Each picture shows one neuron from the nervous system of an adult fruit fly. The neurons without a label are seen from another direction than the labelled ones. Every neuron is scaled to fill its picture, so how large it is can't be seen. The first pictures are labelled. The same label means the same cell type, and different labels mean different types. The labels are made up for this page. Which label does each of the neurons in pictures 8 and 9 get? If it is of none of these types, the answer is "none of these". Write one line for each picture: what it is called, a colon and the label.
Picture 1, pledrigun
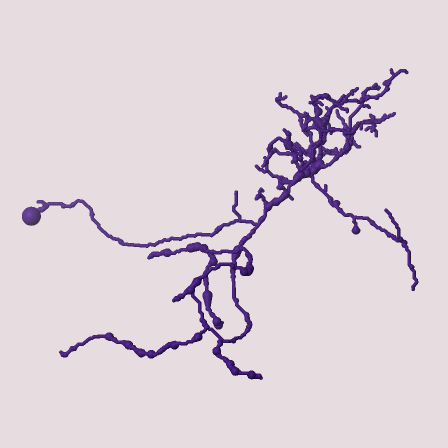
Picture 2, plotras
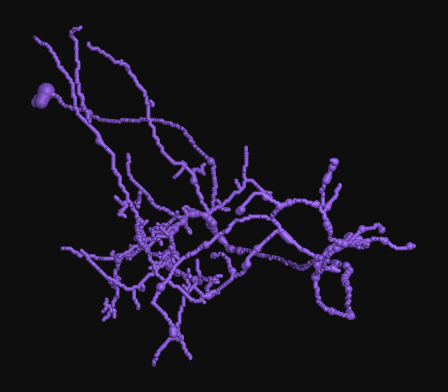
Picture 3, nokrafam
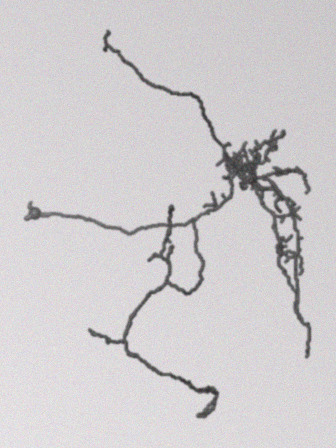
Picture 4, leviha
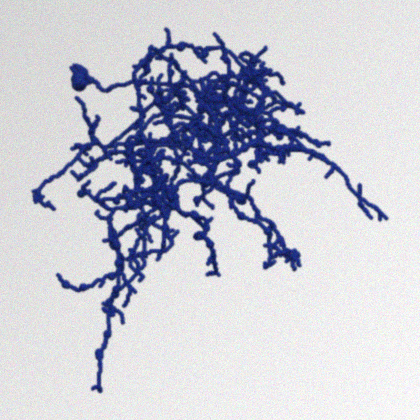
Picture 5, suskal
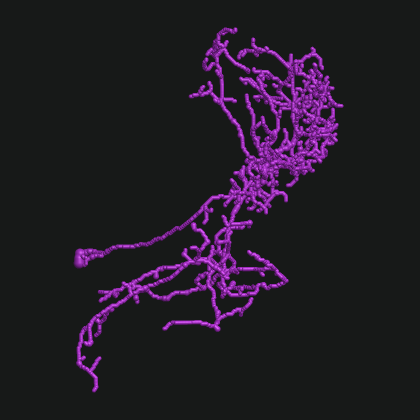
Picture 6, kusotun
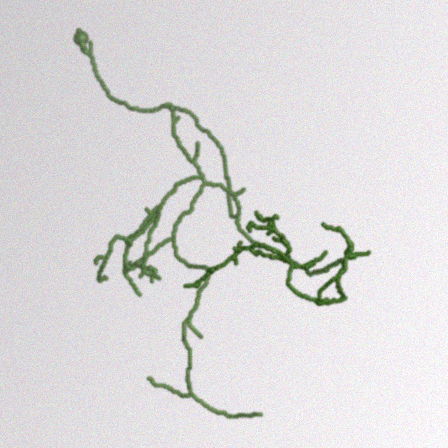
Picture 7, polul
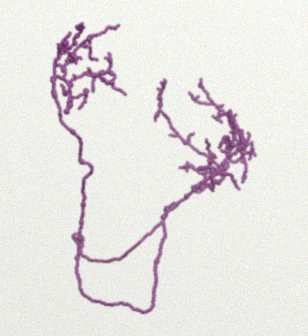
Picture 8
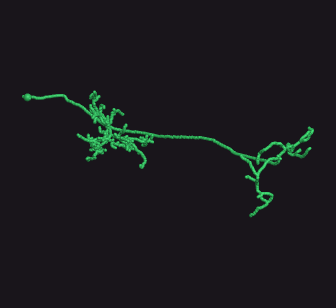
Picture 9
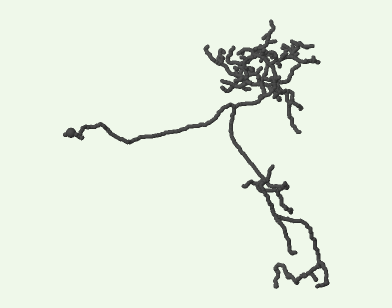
8: plotras
9: nokrafam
